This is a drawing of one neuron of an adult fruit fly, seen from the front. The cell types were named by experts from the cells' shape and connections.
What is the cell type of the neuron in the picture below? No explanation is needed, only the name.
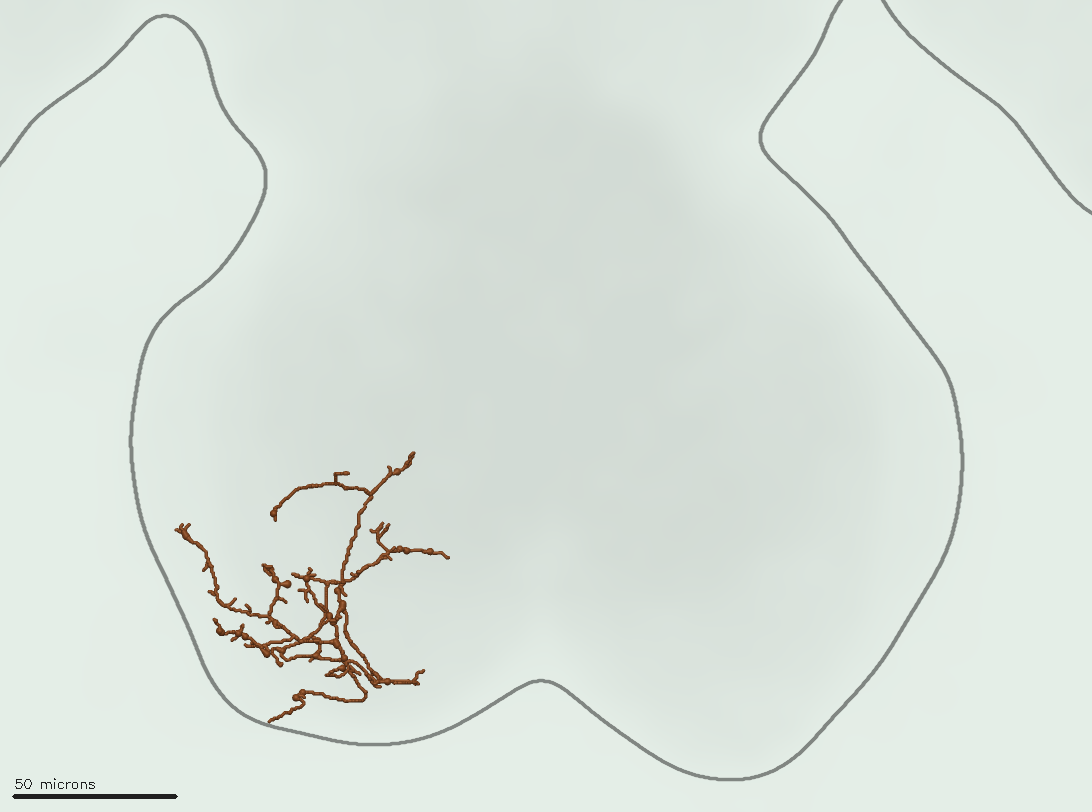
IN01B082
